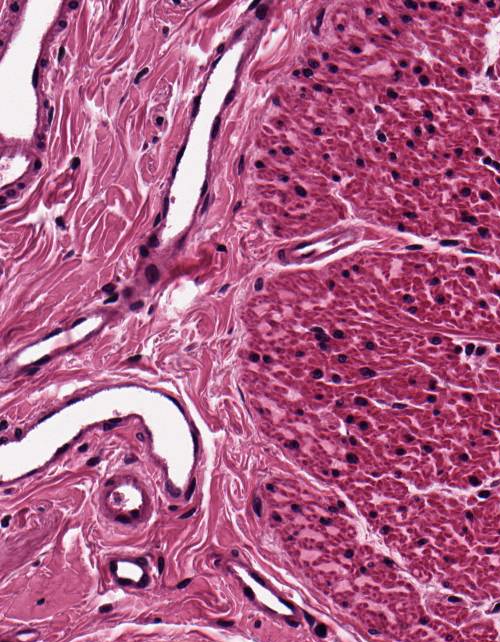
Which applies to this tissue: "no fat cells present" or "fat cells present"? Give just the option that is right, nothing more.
No fat cells present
